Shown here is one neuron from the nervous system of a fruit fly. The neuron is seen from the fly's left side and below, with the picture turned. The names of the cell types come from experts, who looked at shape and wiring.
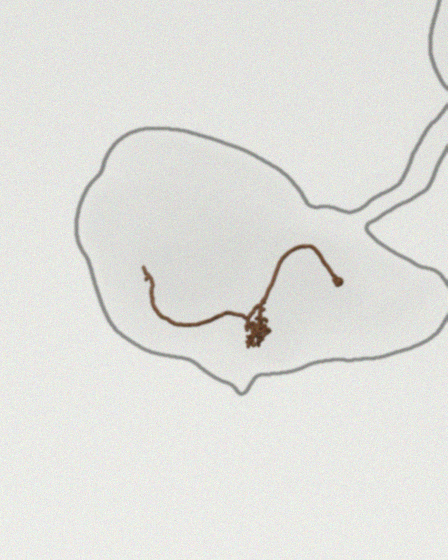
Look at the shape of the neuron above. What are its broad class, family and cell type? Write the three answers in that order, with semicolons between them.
central-brain intrinsic neuron; hemilineage LB5; PRW006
